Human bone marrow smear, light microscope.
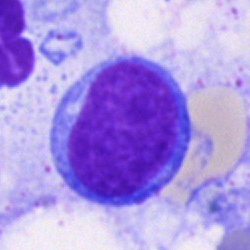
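Blast, the cell in the middle of this stained bone marrow smear. Its outline is round and smooth. Look how the nucleus fills most of the cell, sitting slightly toward the lower right. At the upper left, beside the nucleus, there is a pale clear zone. You will see no granules in the cytoplasm.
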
